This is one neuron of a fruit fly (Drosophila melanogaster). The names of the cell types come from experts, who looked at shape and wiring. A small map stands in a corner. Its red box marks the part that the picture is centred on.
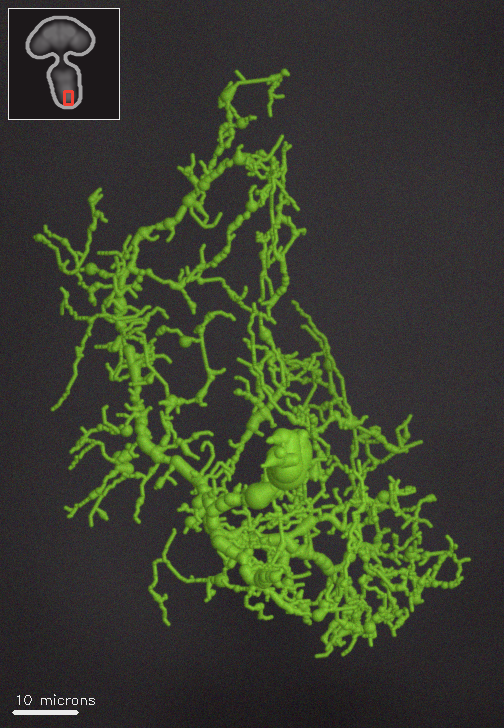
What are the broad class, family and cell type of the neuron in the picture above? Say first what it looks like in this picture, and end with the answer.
It is in the nerve cord and does not reach the brain. From top to bottom in the picture it spans about 95 microns. More than a hundred branch ends can be seen. It is a motor neuron of the nerve cord. The family is MNad. The cell type is MNad55.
